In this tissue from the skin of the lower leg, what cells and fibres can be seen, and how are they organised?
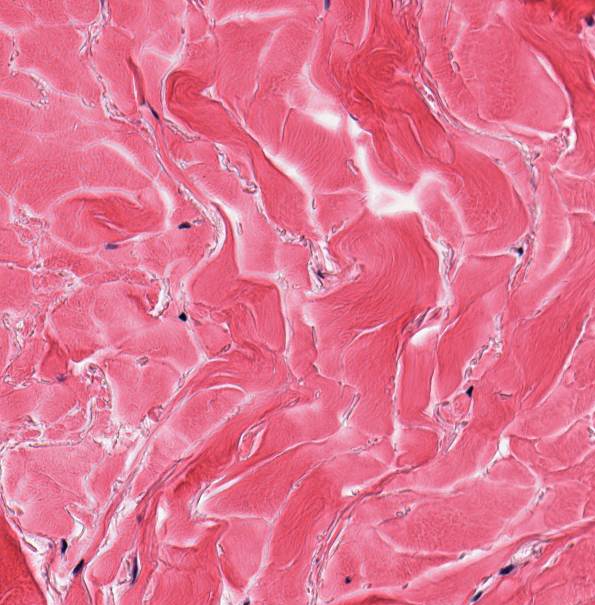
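You'll see many of the collagen bundles following a wavy course. Nuclei are few and widely scattered across the field, and they're small, dark and thin, either spindle-shaped or flattened. They sit in the narrow spaces between the collagen bundles.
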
